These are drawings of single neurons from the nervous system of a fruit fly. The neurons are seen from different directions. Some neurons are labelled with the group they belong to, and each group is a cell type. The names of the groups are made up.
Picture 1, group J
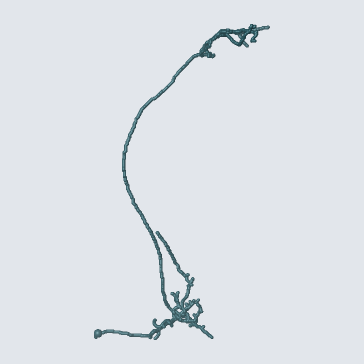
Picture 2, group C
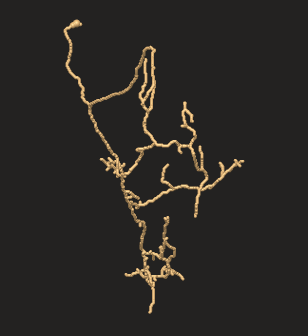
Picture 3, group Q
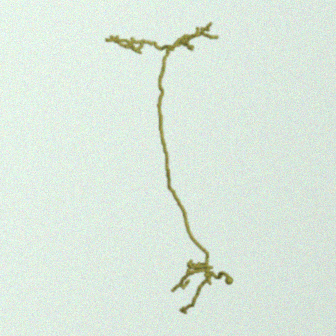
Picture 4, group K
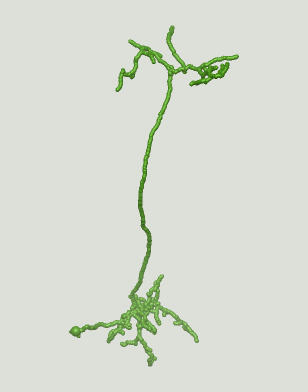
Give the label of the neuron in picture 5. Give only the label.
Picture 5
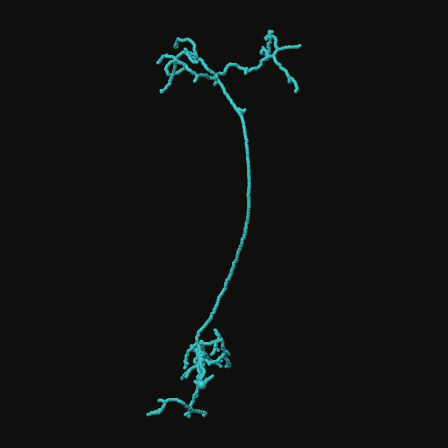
group K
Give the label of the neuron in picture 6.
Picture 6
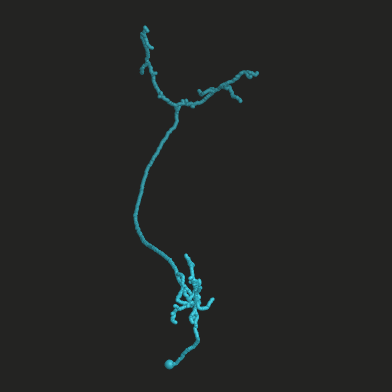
group J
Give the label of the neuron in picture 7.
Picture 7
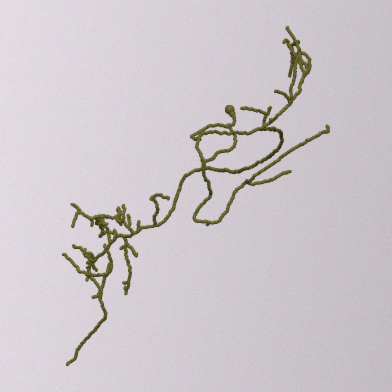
group C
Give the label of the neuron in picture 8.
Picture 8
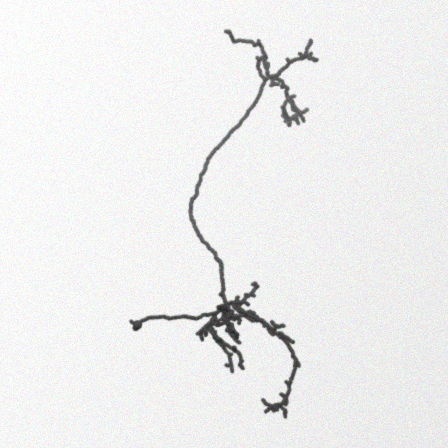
group Q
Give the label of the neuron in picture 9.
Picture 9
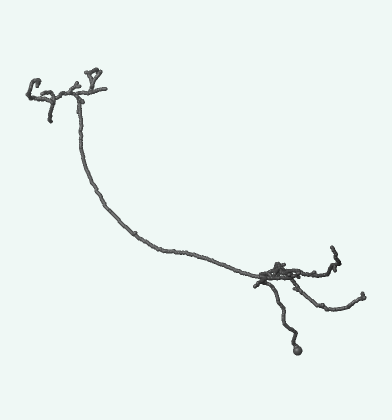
group C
